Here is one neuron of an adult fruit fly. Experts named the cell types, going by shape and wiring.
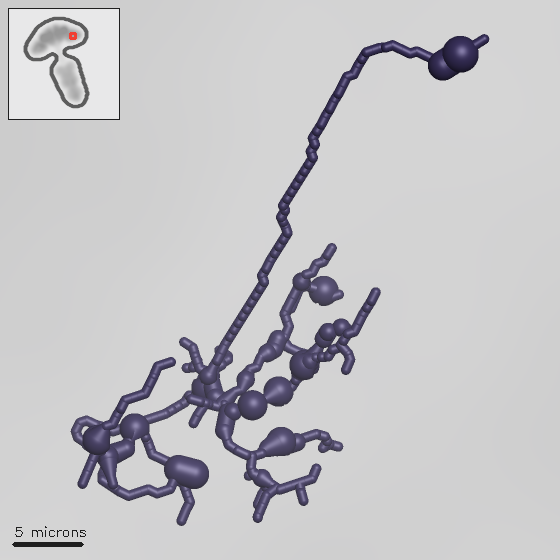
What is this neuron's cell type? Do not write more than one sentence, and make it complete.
For this neuron, the cell type is Cm2.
